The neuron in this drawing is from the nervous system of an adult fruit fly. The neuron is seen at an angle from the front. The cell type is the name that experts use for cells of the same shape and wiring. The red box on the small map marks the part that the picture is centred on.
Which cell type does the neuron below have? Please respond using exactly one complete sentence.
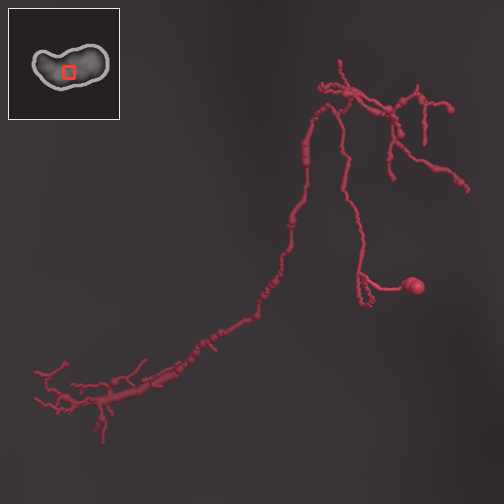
The cell type held by this neuron is LC12.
